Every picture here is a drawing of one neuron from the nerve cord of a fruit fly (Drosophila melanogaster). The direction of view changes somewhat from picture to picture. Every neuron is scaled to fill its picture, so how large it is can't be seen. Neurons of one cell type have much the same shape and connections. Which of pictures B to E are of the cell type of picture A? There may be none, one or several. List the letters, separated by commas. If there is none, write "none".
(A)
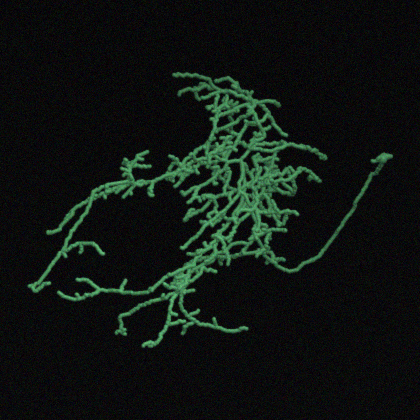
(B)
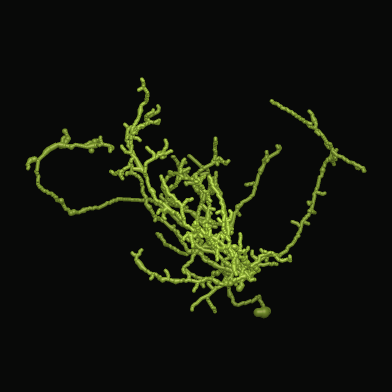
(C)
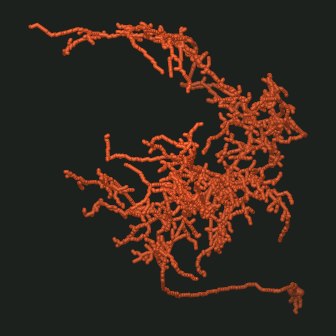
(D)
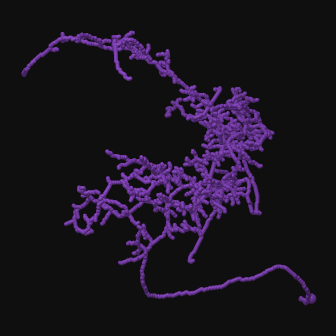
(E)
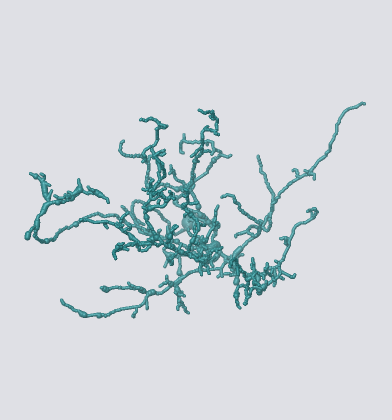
C, D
